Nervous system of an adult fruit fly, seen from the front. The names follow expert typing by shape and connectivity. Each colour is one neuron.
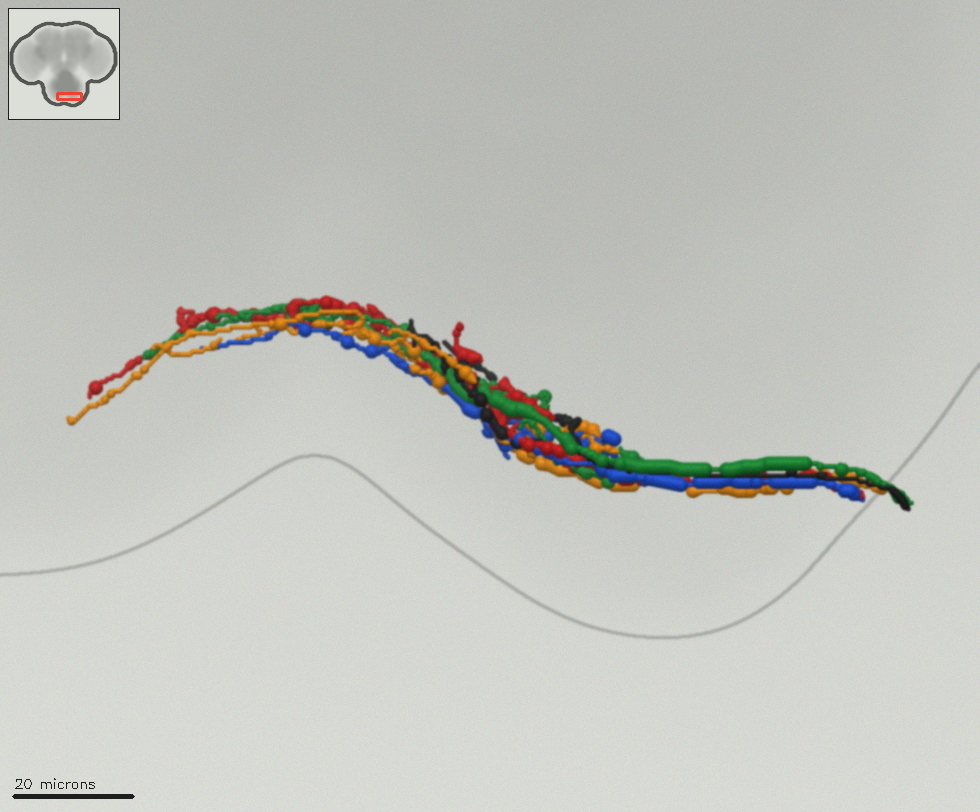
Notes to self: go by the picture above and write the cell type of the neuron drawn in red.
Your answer: LgLG5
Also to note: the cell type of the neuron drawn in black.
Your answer: LgLG2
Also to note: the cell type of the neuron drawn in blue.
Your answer: LgLG7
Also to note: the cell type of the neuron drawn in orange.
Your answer: LgLG8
